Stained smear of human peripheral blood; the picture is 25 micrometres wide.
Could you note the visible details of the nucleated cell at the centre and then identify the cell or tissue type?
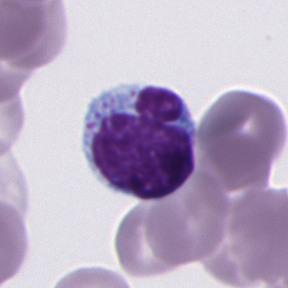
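Round cell outline. Nucleus occupying most of the cell. Fine reddish-purple granules scattered through the cytoplasm. No cytoplasmic vacuoles. Cell: typical lymphocyte.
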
